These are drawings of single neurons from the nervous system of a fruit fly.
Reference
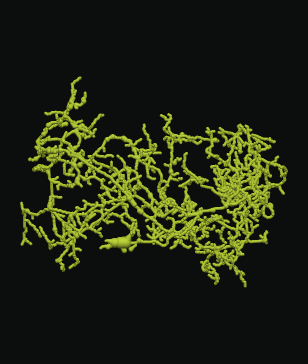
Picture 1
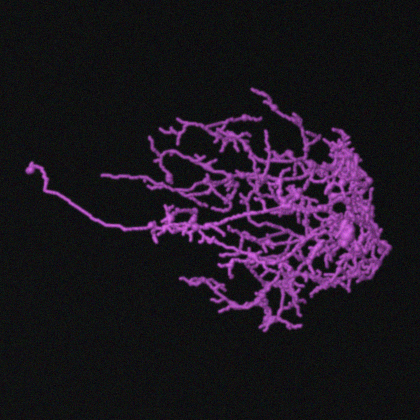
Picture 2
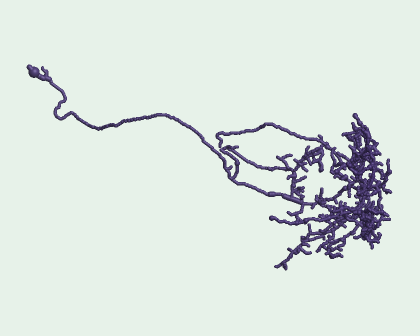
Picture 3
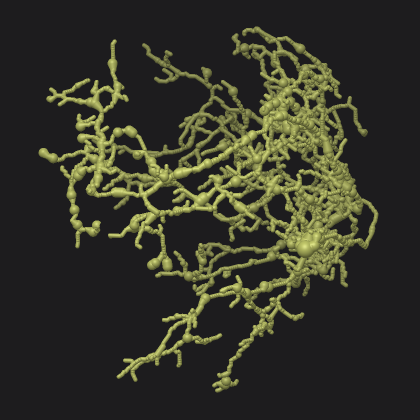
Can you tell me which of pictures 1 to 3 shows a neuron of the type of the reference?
Picture 3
